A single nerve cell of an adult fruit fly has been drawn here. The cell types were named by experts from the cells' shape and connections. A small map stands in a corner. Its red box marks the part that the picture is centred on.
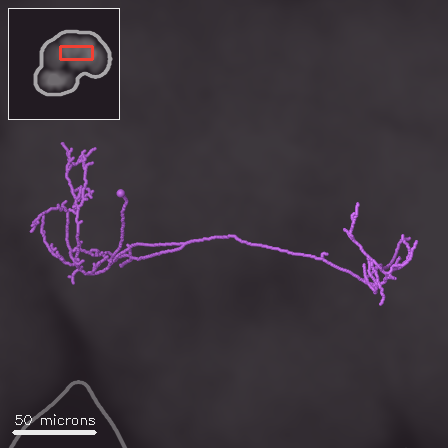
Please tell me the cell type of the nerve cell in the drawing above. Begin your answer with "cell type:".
cell type: CB1983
